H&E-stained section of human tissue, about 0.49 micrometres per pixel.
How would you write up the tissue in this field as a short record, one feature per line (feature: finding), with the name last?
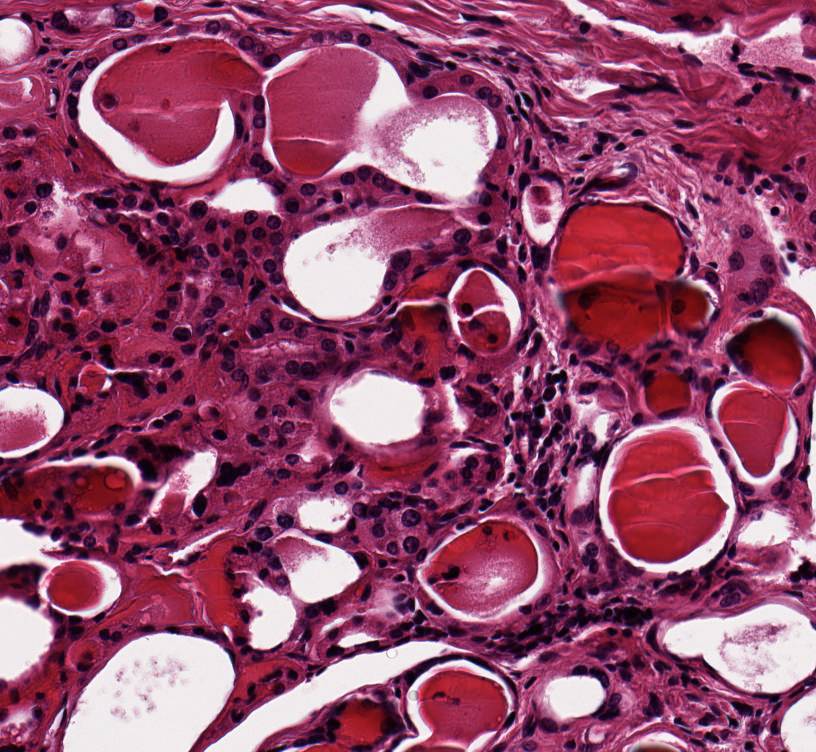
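Spaces: round to oval, widely varying size, crowded throughout
Contents: many filled with dense, homogeneous, deep red material
Lining: single layer of flattened epithelial cells
Corner: upper right, dense pink wavy fibrous tissue, few nuclei
Name: thyroid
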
